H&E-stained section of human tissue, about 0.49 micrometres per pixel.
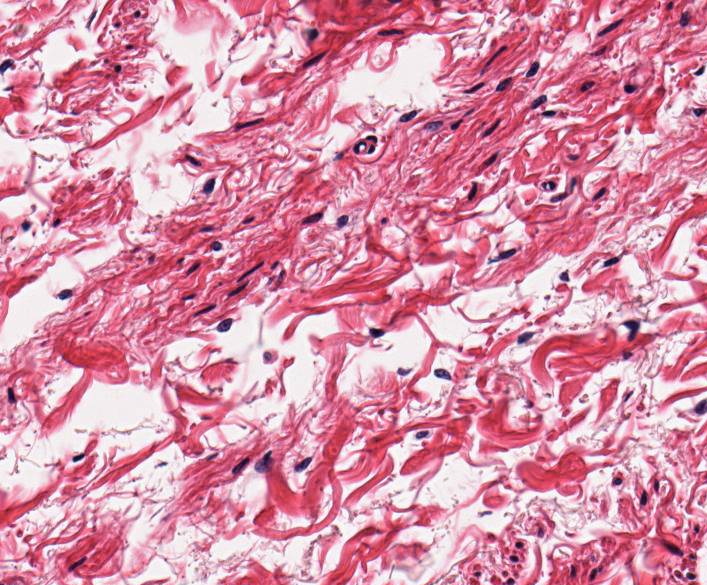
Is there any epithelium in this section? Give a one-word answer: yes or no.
No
